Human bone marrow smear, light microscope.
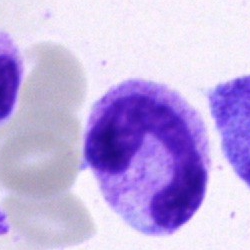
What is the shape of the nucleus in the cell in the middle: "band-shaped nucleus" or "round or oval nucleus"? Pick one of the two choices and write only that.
Band-shaped nucleus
